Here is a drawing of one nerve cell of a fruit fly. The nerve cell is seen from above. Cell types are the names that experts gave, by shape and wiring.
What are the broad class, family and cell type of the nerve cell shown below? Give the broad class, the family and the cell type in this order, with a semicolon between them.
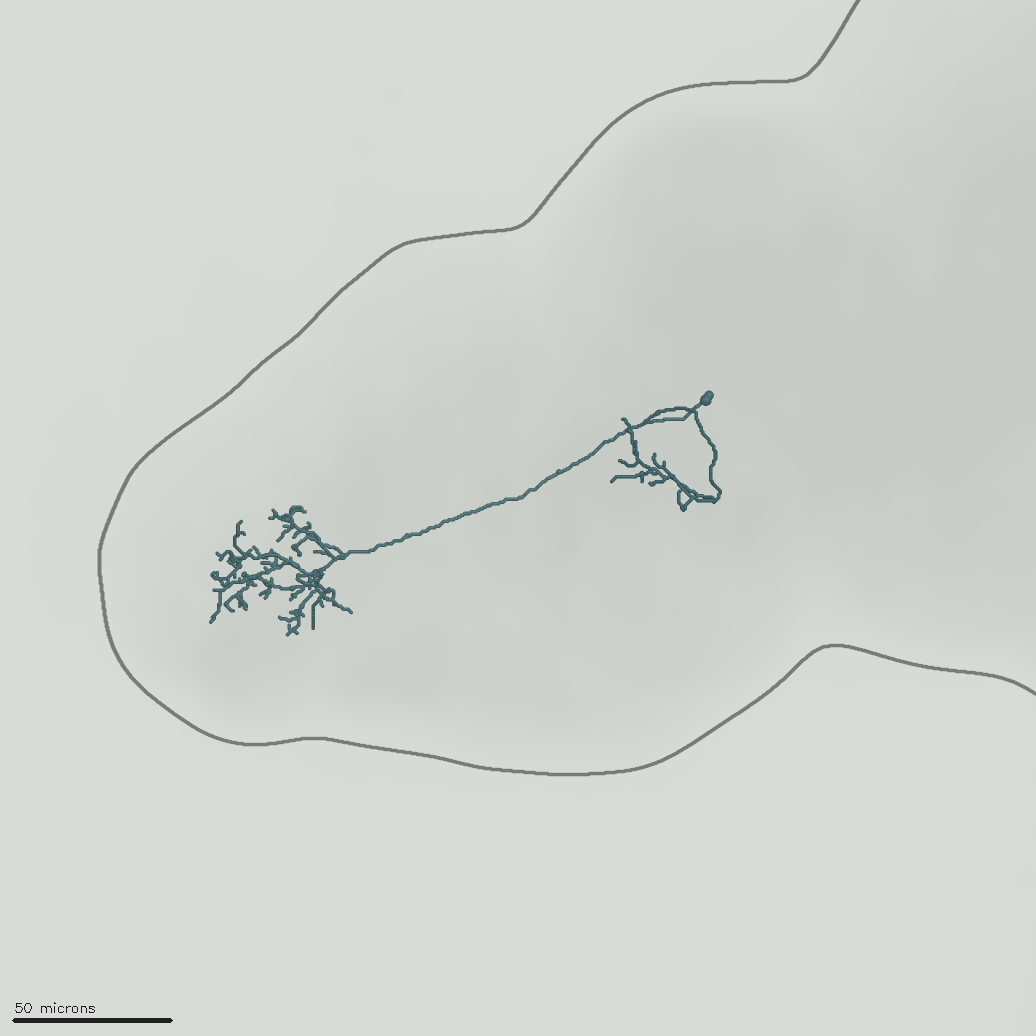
optic-lobe intrinsic neuron; MeLo; MeLo3a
